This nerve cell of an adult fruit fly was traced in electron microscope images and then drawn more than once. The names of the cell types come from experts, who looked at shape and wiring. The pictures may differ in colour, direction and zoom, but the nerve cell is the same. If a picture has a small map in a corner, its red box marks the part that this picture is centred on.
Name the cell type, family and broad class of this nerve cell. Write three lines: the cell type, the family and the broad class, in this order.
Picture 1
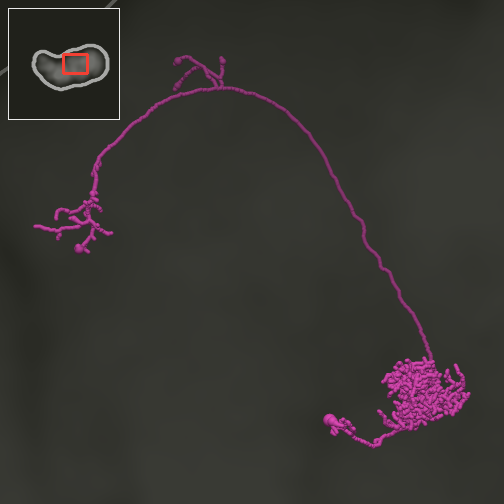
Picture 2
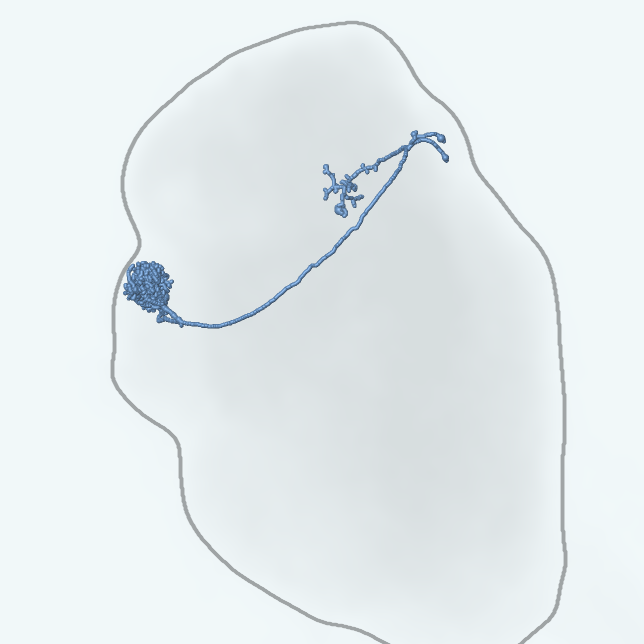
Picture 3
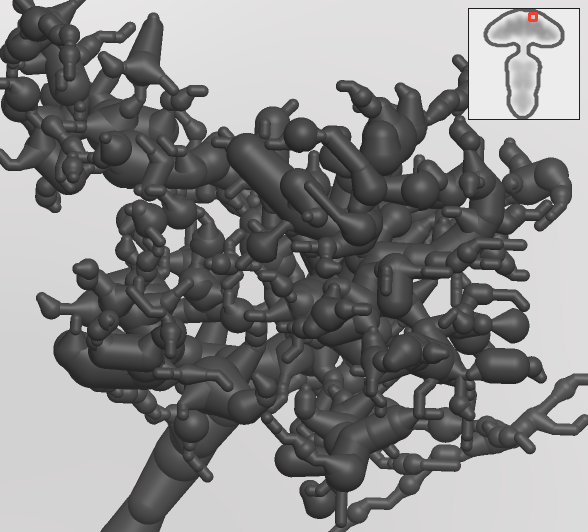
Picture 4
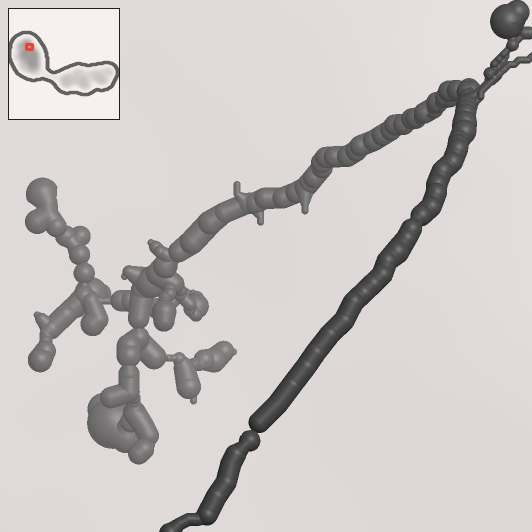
DA1_lPN
hemilineage ALl1_ventral
central-brain intrinsic neuron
